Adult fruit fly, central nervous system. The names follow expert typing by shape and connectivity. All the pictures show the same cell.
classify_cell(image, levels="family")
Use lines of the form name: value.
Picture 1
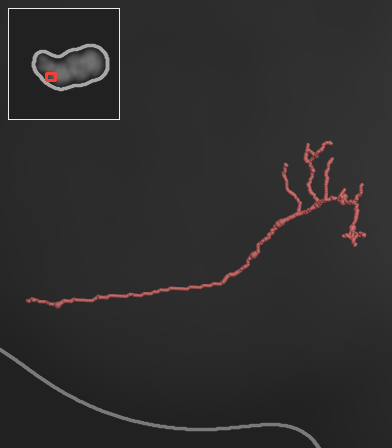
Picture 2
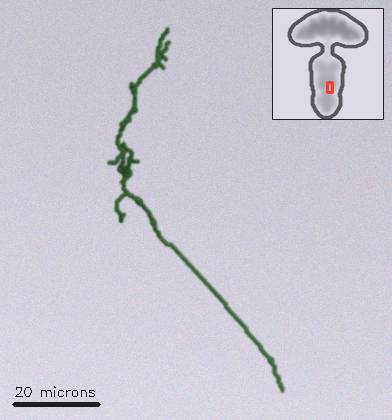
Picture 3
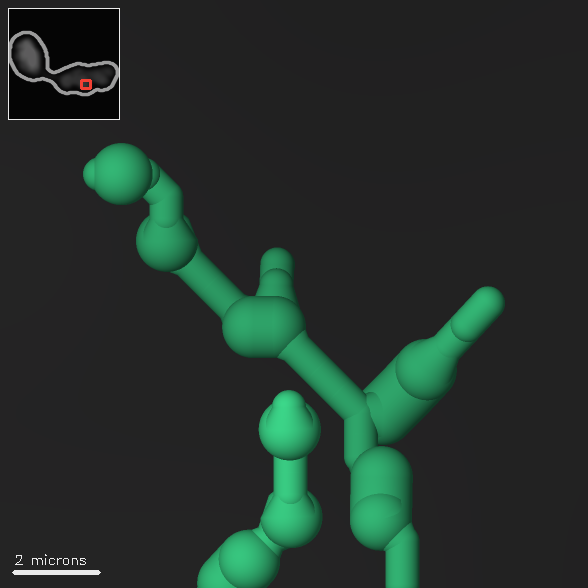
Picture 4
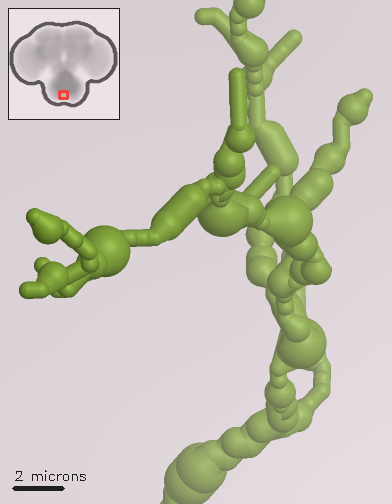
family: class mechanosensory tactile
